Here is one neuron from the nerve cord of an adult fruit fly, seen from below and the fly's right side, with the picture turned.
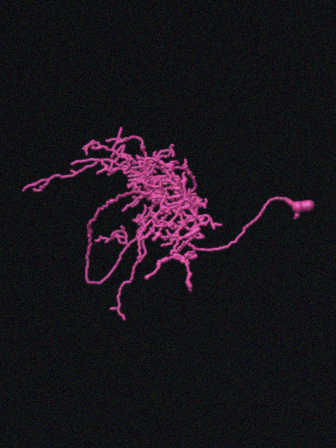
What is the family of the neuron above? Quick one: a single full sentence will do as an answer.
Among the members of family hemilineage 08A is this neuron.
